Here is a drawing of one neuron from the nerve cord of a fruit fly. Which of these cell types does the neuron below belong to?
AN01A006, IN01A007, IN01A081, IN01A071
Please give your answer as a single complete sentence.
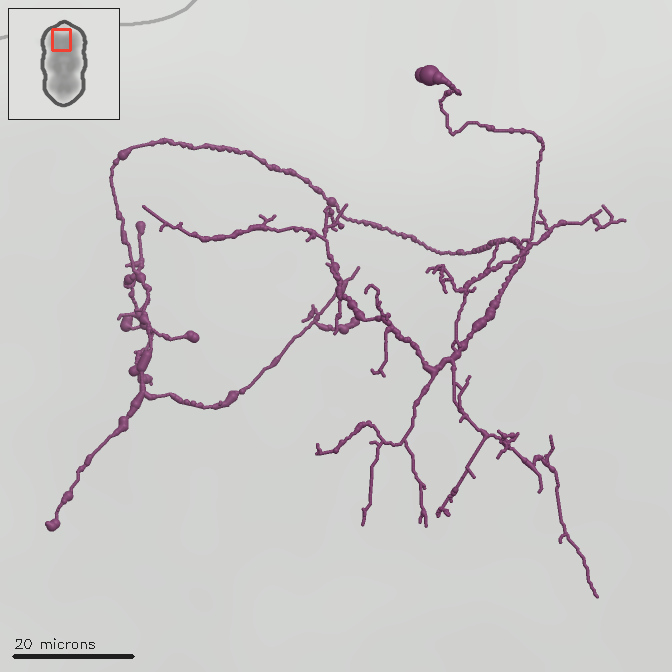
The neuron is categorized under cell type IN01A081.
